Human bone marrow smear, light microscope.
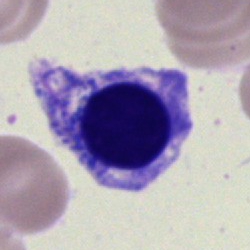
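Erythroblast, the central cell in a stained human bone marrow smear. Its cytoplasm, blue-purple and mottled with paler patches, tapers into a pointed extension toward the upper left. The nucleus sits off-centre toward the right, and no nucleoli are visible in it.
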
